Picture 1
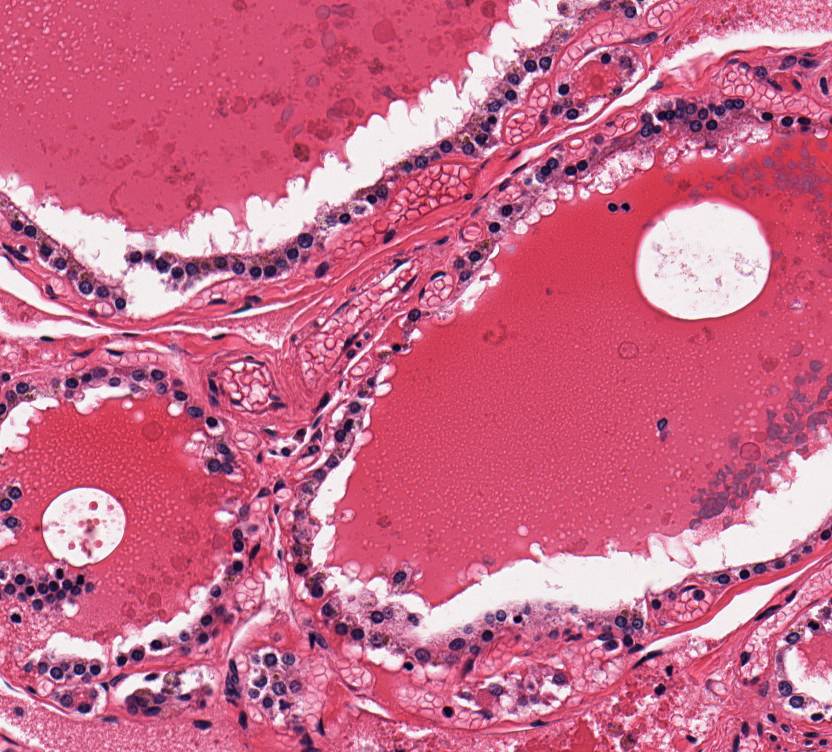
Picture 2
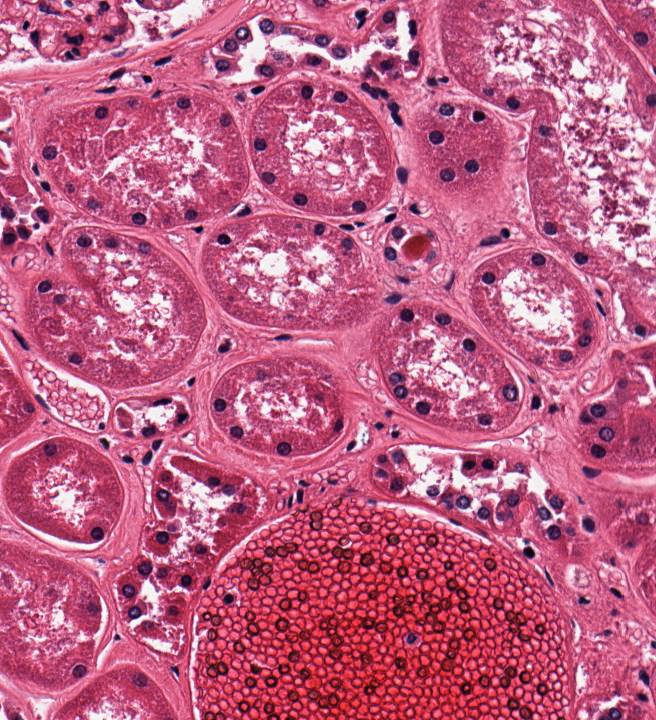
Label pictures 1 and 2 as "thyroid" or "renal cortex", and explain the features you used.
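Let me see: picture 1 is thyroid, picture 2 is renal cortex. In the thyroid, most of the field is large dilated spaces full of homogeneous pink fluid, separated by thin septa of pink fibrous tissue with elongated spindle-shaped nuclei. Each space has a single layer of cuboidal cells with round dark nuclei, and along the upper and lower spaces a white retraction gap parts the fluid from that lining. The renal cortex, by contrast, is mostly closely packed round-to-oval tubular cross-sections with narrow strips of stroma between them. Its lining cells, again a single layer, have abundant granular eosinophilic cytoplasm, with round dark nuclei near the outer edge of each tubule. And the pink fibrous stroma there carries scattered small elongated dark nuclei.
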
